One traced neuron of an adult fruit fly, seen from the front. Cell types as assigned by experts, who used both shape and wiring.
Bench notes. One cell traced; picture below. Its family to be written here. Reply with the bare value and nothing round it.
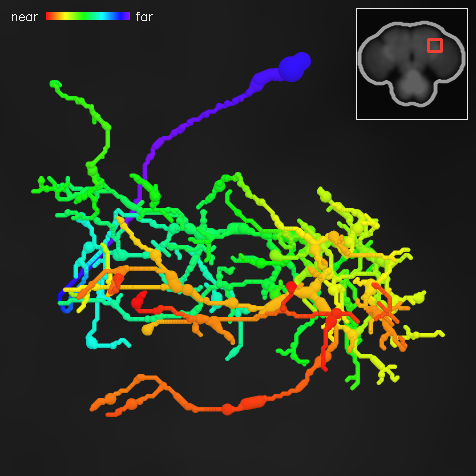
hemilineage VLPp&l1_anterior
